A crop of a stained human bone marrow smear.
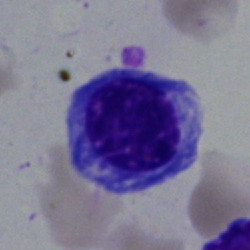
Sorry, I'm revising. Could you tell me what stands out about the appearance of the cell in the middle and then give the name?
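Outline slightly irregular, somewhat angular rather than smoothly round. Cytoplasm deep blue, no distinct granules. Paler, streaky areas in the cytoplasm toward the lower edge of the cell. Cell: erythroblast.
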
